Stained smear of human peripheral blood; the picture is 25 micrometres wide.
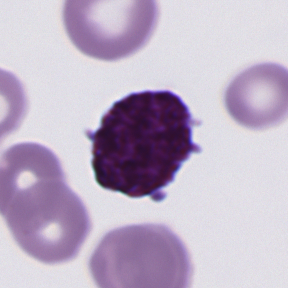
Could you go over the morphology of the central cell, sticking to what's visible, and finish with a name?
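Nucleoli: none seen. Cytoplasm: scant, barely visible around the nucleus; no distinct granules. Edges: a few small knob-like projections at left, right and lower margins. Myeloblast.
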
